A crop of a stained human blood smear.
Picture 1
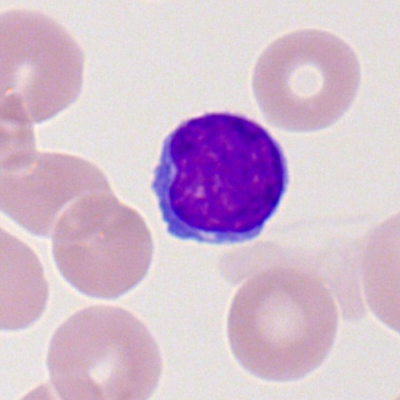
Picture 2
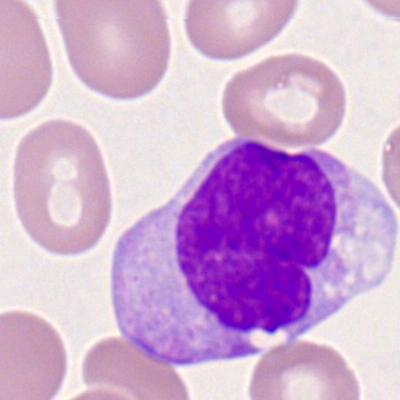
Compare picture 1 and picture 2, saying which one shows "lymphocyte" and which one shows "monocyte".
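Here the lymphocyte is in picture 1 and the monocyte in picture 2. Start with the outline: the lymphocyte is roughly round, while the monocyte is irregular and somewhat angular. Then the nucleus, which in the lymphocyte has a shallow notch on its left side and shows no nucleoli.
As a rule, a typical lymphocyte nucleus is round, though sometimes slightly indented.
The monocyte nucleus is folded, and a notch splits its lower part into lobe-like bulges. In the lymphocyte, the chromatin is dark purple and coarsely clumped.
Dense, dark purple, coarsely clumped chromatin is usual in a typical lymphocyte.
Now the cytoplasm: the lymphocyte shows no visible granules, but the monocyte has abundant, pale blue-grey cytoplasm with fine, dust-like pinkish-purple granules.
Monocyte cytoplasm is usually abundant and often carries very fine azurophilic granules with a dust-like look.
Small clear vacuoles sit in the monocyte cytoplasm to the right of the nucleus.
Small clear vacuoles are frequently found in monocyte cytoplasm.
Finally, a red cell touches the top edge of the monocyte, whereas no red cell touches the lymphocyte.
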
